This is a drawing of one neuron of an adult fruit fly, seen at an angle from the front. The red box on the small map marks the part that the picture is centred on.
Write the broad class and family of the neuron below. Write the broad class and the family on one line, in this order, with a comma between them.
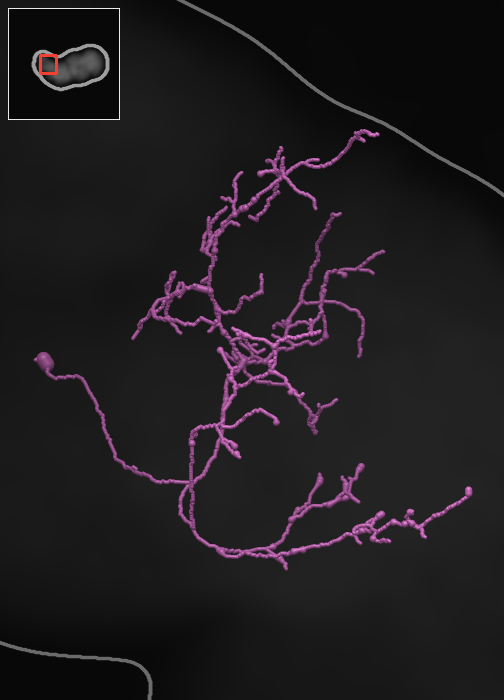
nerve-cord intrinsic neuron, hemilineage 01B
